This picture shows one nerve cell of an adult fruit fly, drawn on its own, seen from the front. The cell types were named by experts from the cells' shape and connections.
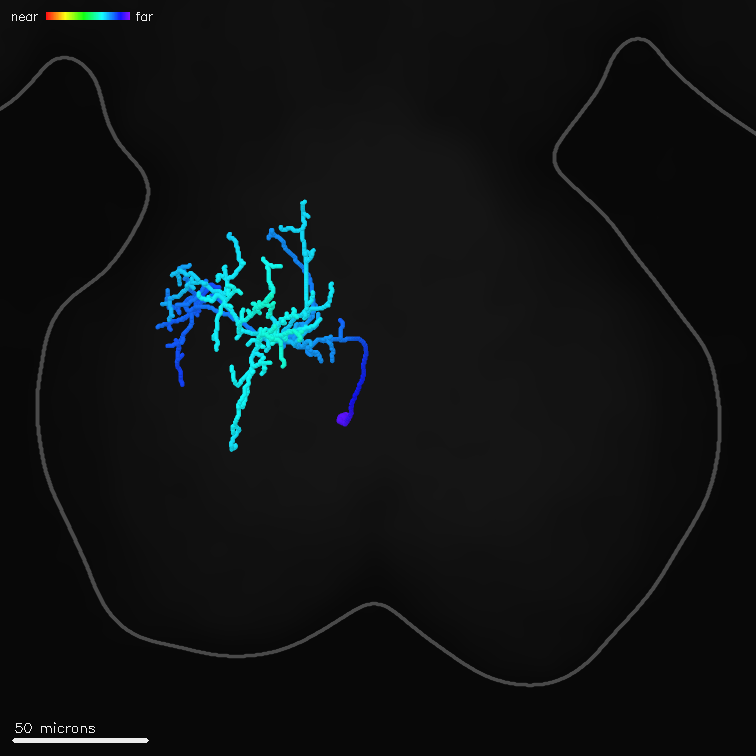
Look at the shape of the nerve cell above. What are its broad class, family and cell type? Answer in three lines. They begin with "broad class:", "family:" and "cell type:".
broad class: nerve-cord intrinsic neuron
family: hemilineage 04B
cell type: IN04B074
